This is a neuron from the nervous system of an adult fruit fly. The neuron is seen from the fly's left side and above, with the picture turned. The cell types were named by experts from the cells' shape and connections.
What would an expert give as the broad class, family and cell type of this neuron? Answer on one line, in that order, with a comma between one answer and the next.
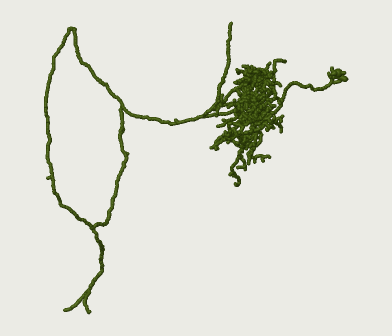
central-brain intrinsic neuron, hemilineage AOTUv3_dorsal, AOTU008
